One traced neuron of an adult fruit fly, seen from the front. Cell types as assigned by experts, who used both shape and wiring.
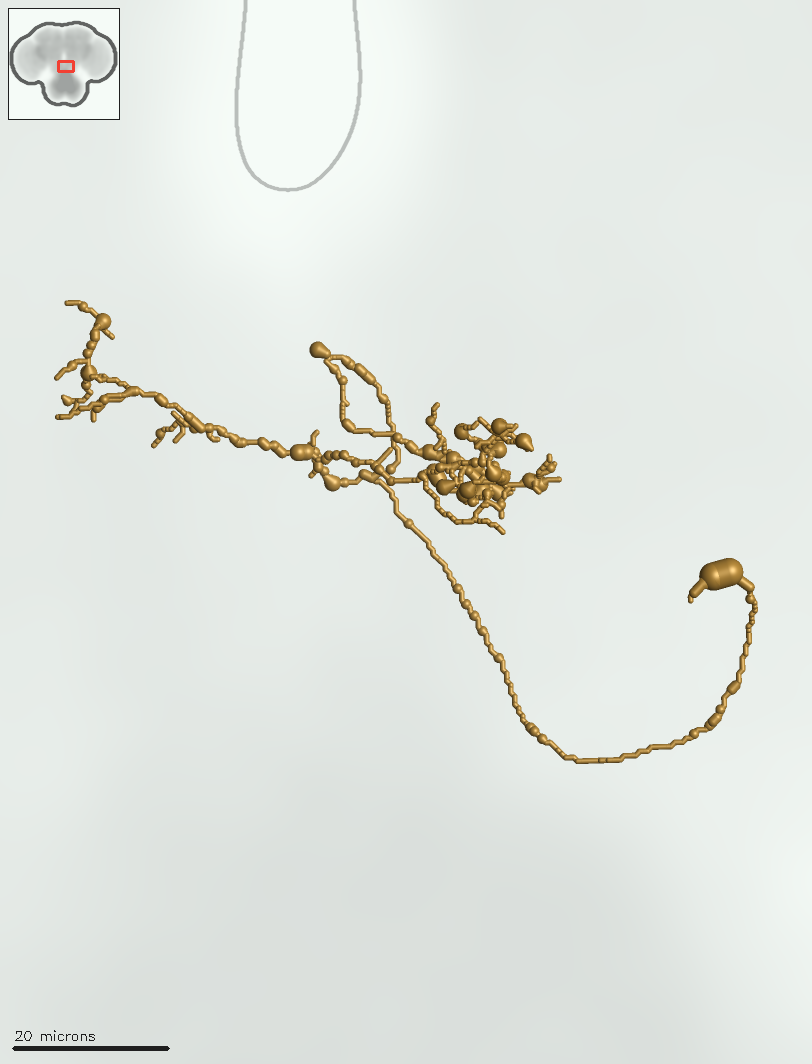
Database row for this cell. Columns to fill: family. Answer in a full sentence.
The family is hemilineage TRdm.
